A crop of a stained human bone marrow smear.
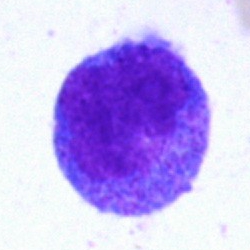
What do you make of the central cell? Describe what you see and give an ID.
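Outline roughly round. Nucleus deep purple throughout. Blue cytoplasmic rim, widest at lower right. Fine purplish granules scattered through cytoplasm. Promyelocyte.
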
